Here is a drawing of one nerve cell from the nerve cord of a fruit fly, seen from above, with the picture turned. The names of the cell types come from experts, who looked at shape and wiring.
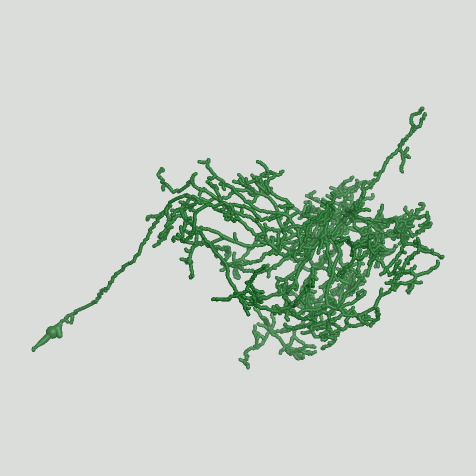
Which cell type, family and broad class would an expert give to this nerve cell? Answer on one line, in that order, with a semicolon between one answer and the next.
IN21A014; hemilineage 21A; nerve-cord intrinsic neuron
